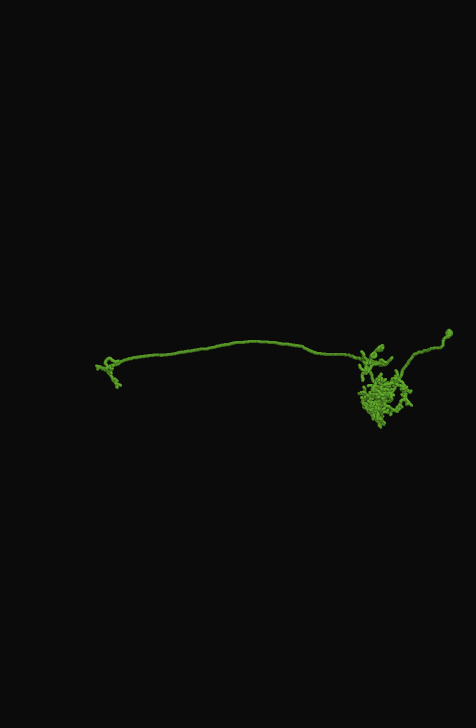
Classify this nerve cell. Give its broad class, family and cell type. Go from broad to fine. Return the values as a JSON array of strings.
["central-brain intrinsic neuron", "hemilineage VLPl&d1_lateral", "AVLP262"]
